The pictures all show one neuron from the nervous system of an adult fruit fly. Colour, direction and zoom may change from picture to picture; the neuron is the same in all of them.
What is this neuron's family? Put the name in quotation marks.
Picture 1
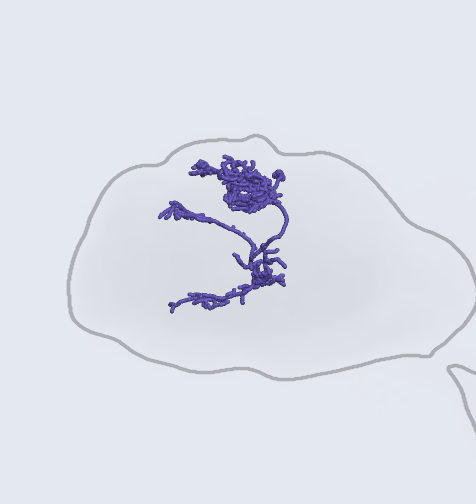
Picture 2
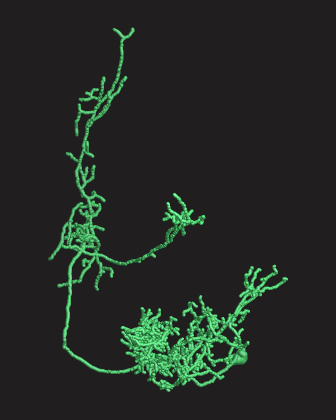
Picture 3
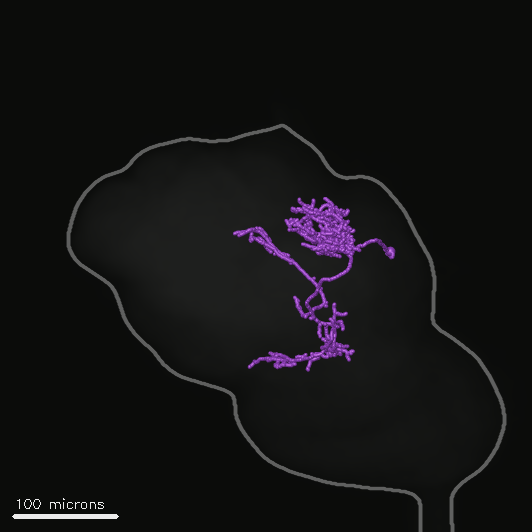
"class ALPN"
